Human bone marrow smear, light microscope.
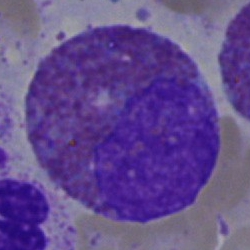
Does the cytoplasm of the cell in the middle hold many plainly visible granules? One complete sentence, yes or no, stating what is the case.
Yes, visible granules are present in great number in its cytoplasm.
